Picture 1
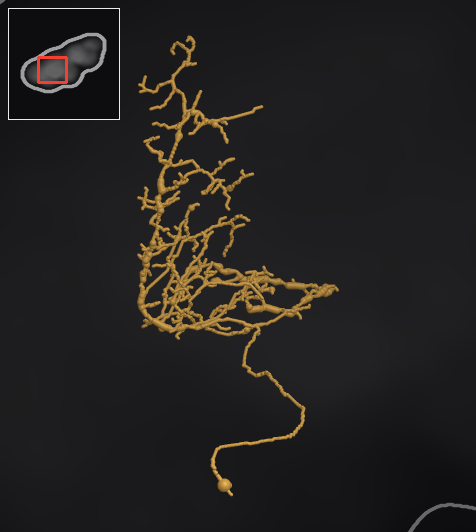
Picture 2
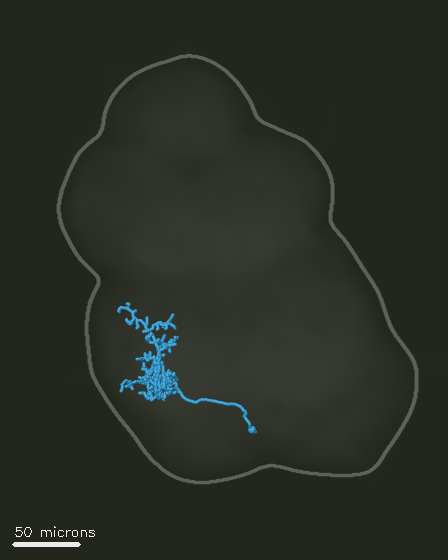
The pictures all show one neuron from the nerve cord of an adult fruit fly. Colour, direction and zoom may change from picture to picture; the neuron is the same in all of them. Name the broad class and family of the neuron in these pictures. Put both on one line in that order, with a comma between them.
nerve-cord intrinsic neuron, hemilineage 14A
